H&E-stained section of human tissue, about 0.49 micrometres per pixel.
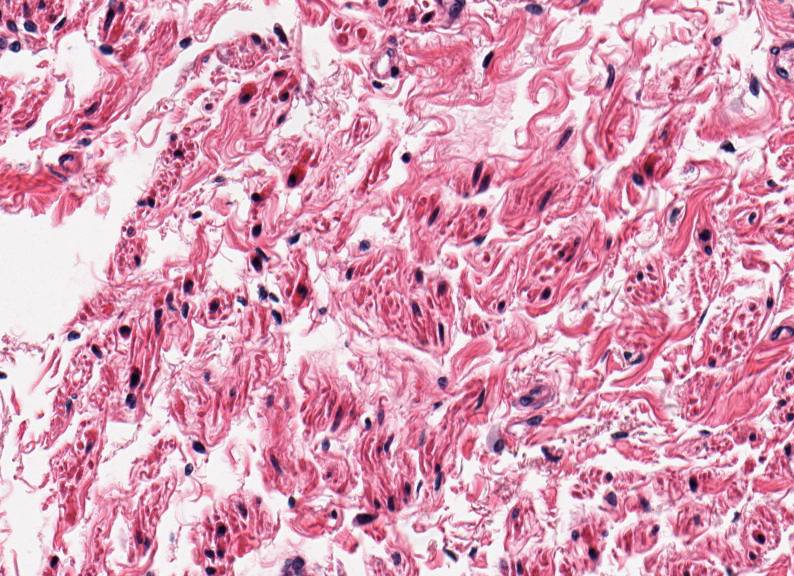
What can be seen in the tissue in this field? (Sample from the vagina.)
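Notice the small bundles of pink fibres: they fill the field and run in many different directions. Look closely within a bundle and you will find the fibres wavy rather than straight. Search the whole field and you won't find any epithelium or glands. Nor are there any fat cells.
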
